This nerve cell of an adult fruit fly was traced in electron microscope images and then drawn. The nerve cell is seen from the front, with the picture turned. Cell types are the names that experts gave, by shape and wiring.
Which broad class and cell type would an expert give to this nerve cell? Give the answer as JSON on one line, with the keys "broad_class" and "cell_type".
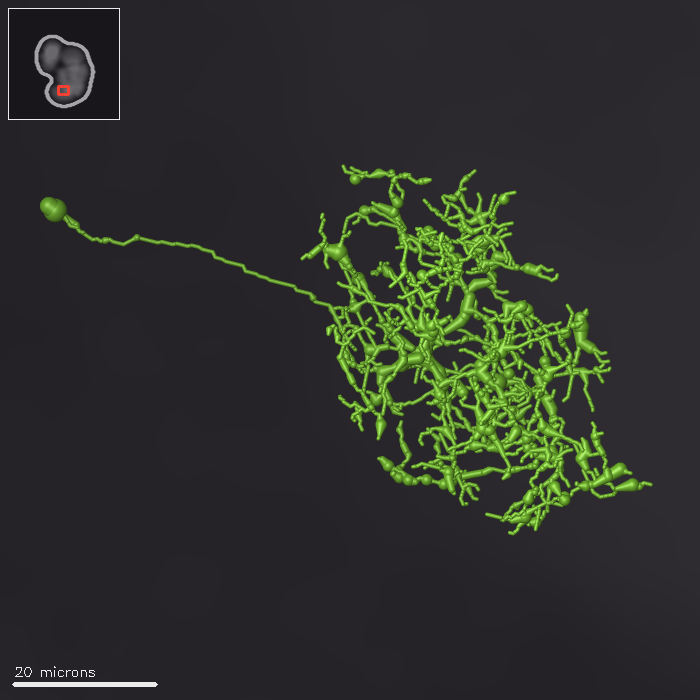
{"broad_class": "central-brain intrinsic neuron", "cell_type": "AVLP354"}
